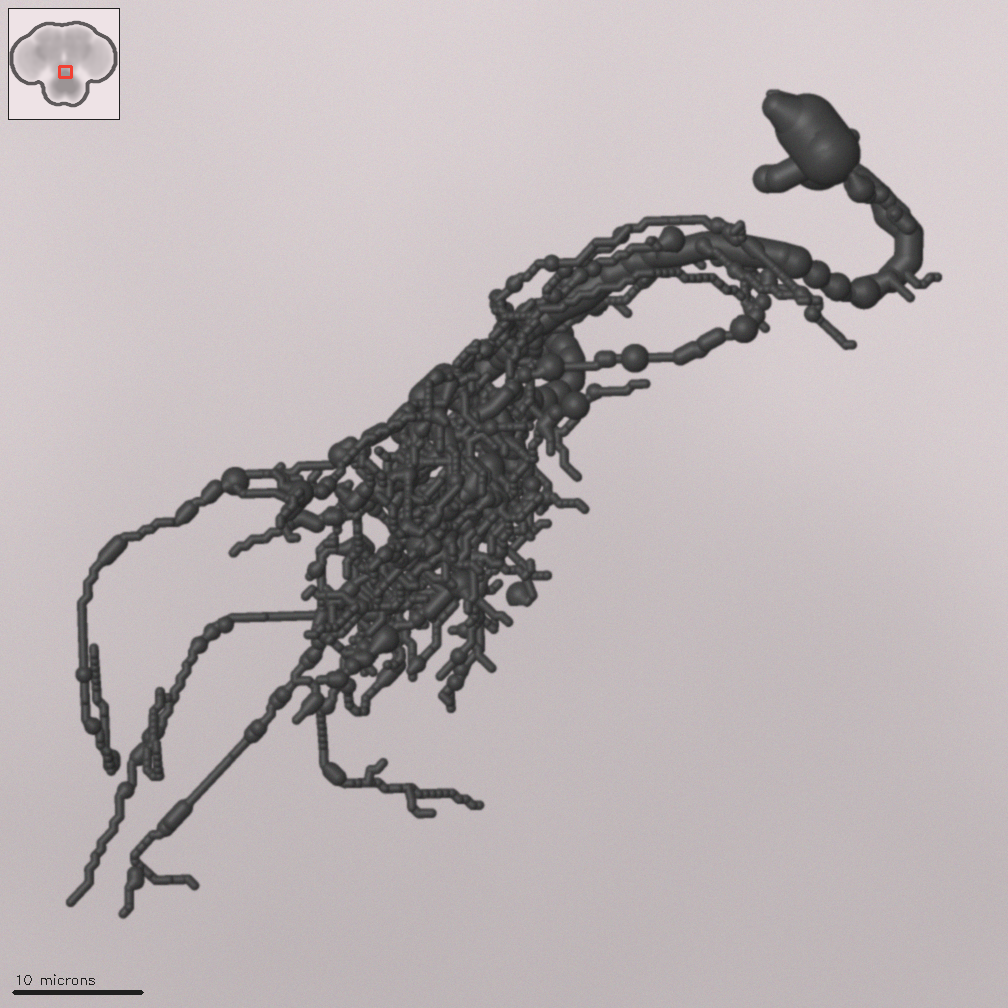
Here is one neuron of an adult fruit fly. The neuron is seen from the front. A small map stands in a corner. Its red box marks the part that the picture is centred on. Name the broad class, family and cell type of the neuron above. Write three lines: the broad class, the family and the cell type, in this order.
motor neuron of the nerve cord
MNad
MNad09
